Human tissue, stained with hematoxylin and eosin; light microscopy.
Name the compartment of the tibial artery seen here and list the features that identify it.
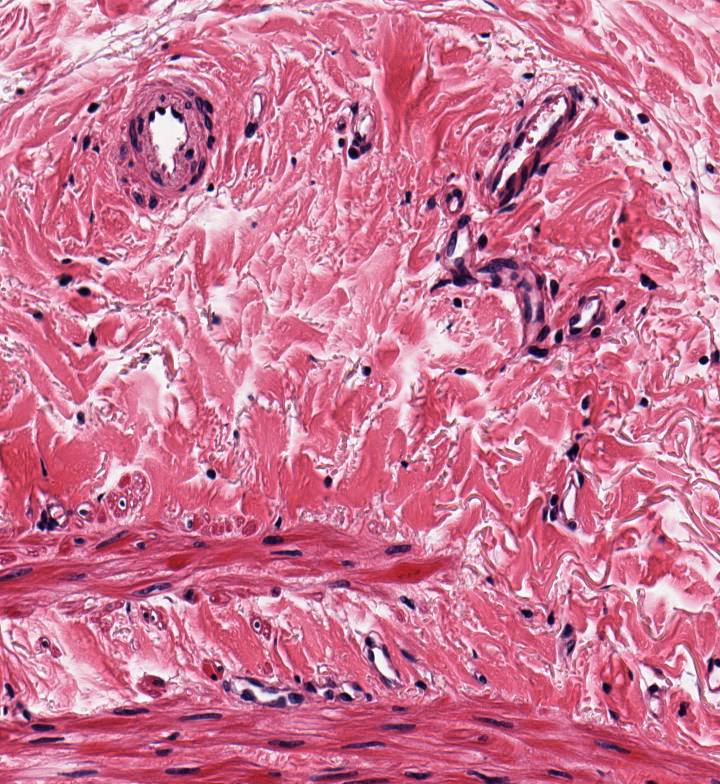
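You're looking at the tunica adventitia. Thick pink collagen bundles run in many directions and densely fill most of the field.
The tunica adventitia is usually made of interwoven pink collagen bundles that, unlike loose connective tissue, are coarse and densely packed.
These bundles fit that. In the lower part, two horizontal bands of more compact, cellular tissue cross the field.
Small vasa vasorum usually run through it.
Several small thin-walled vessels lie upper right; near the upper left corner, a small vessel has a round open lumen and a thick, concentrically layered wall.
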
